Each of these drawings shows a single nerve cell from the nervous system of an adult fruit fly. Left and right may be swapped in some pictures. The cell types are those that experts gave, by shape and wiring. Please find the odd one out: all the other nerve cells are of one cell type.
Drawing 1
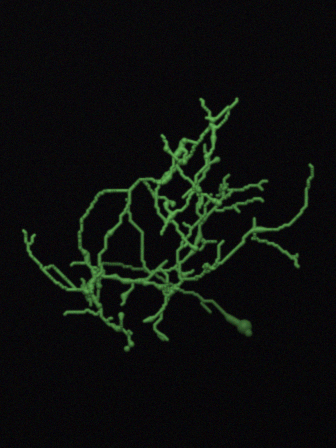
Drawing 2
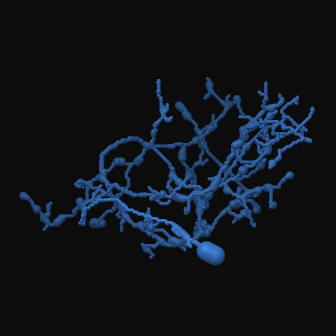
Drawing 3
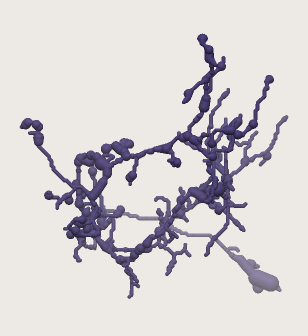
Drawing 2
